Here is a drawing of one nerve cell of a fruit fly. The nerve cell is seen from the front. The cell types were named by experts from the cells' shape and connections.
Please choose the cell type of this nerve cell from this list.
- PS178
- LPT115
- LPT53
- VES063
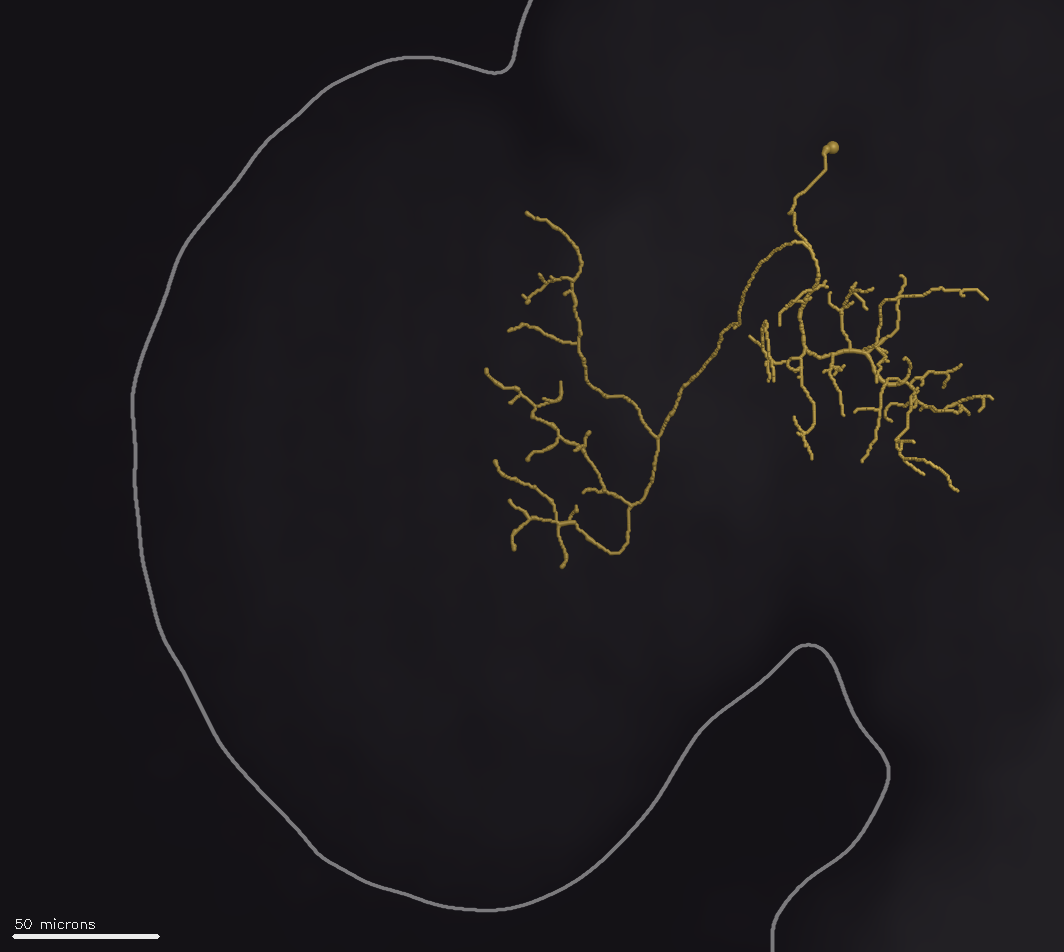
LPT115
